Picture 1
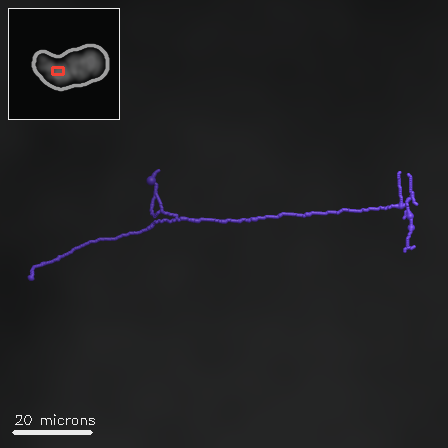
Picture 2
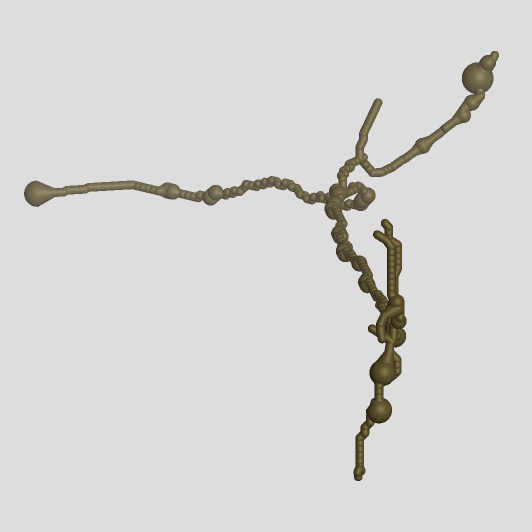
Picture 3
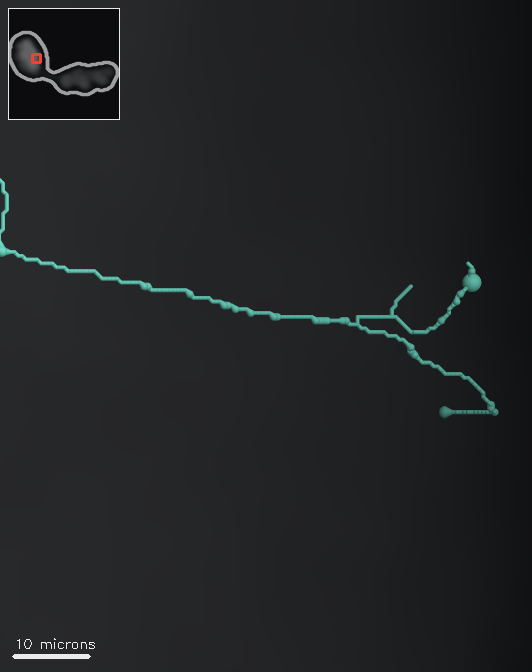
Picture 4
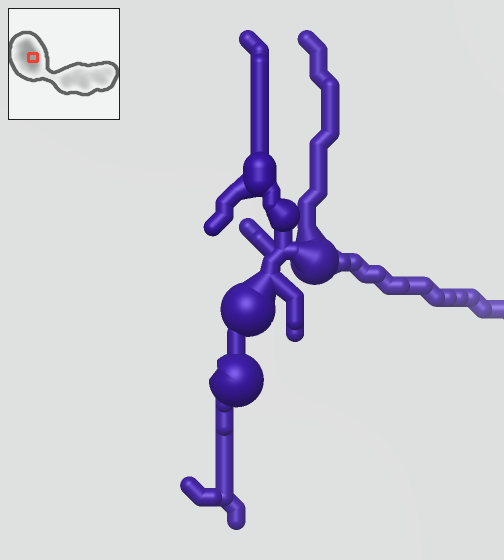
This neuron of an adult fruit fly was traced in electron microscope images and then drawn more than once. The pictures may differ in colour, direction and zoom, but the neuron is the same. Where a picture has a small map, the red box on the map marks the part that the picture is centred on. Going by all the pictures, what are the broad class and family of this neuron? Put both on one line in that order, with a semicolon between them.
optic-lobe intrinsic neuron; T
